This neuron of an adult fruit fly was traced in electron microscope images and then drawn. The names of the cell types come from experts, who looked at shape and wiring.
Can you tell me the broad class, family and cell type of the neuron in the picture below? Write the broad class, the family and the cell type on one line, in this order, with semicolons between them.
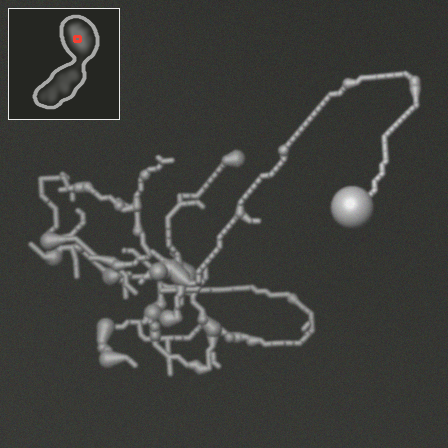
optic-lobe intrinsic neuron; Cm; Cm4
